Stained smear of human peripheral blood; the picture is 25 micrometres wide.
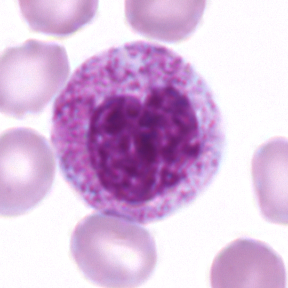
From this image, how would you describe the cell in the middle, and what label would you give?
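First, the outline: round and smooth. Second, the nucleus: notched at the top, giving a heart-like, two-lobed shape, with no nucleoli visible. Third, the chromatin: dark purple and coarsely clumped. Conclusion: a band neutrophil.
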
